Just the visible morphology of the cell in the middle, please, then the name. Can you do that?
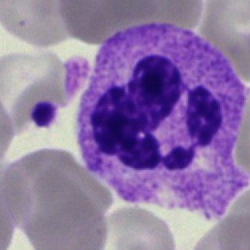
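Its outline is roughly rounded but irregular, with a slightly bumpy edge. The chromatin's dense, dark purple and clumped, and there aren't any nucleoli to see in the nucleus. Plenty of cytoplasm too, pale lilac. That one's a segmented neutrophil.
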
